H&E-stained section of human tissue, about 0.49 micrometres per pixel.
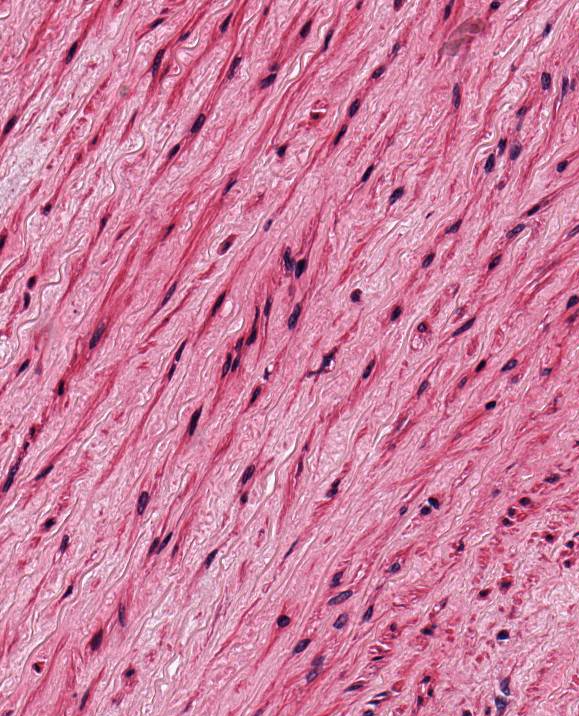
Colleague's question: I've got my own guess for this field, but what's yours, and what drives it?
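Tunica media of an artery is shown. Check one: spindle cells and fibres run in parallel diagonal streams, elongated dark nuclei aligned with them. Check two: thin, wavy, pale pink fibres lie between the cells, with deeper and paler pink streaks alternating.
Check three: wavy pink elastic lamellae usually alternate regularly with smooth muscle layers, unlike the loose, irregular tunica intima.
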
